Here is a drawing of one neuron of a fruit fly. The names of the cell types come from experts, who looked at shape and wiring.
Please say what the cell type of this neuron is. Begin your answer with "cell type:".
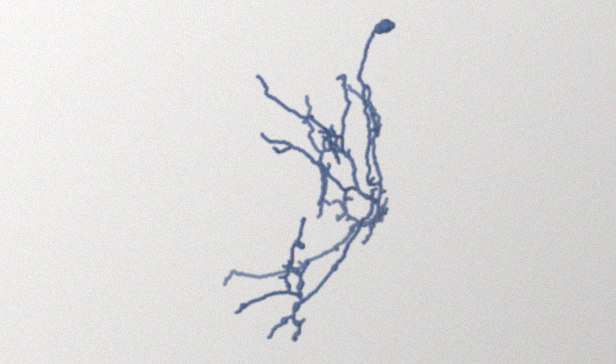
cell type: IN19A102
